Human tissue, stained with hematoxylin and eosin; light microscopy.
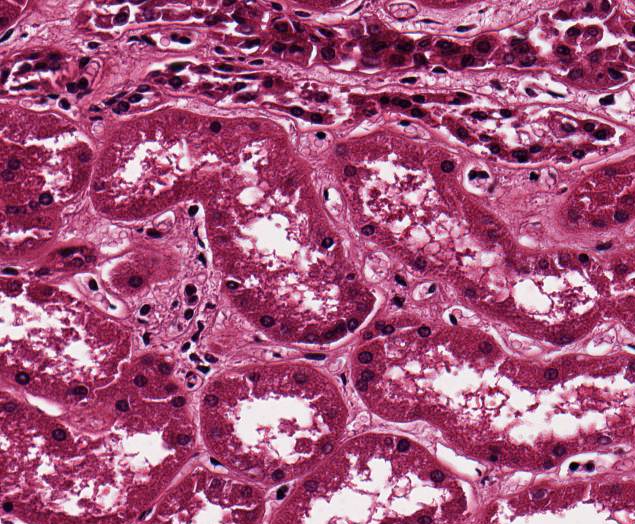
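Renal cortex: closely set tubules, cut in cross and oblique section, pack the field with little tissue between them. Their lining is a single layer of cuboidal to low columnar cells with abundant, deeply eosinophilic granular cytoplasm, and the borders between neighbouring cells are indistinct. Along the top edge the cells crowd, nuclei closer set than below.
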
